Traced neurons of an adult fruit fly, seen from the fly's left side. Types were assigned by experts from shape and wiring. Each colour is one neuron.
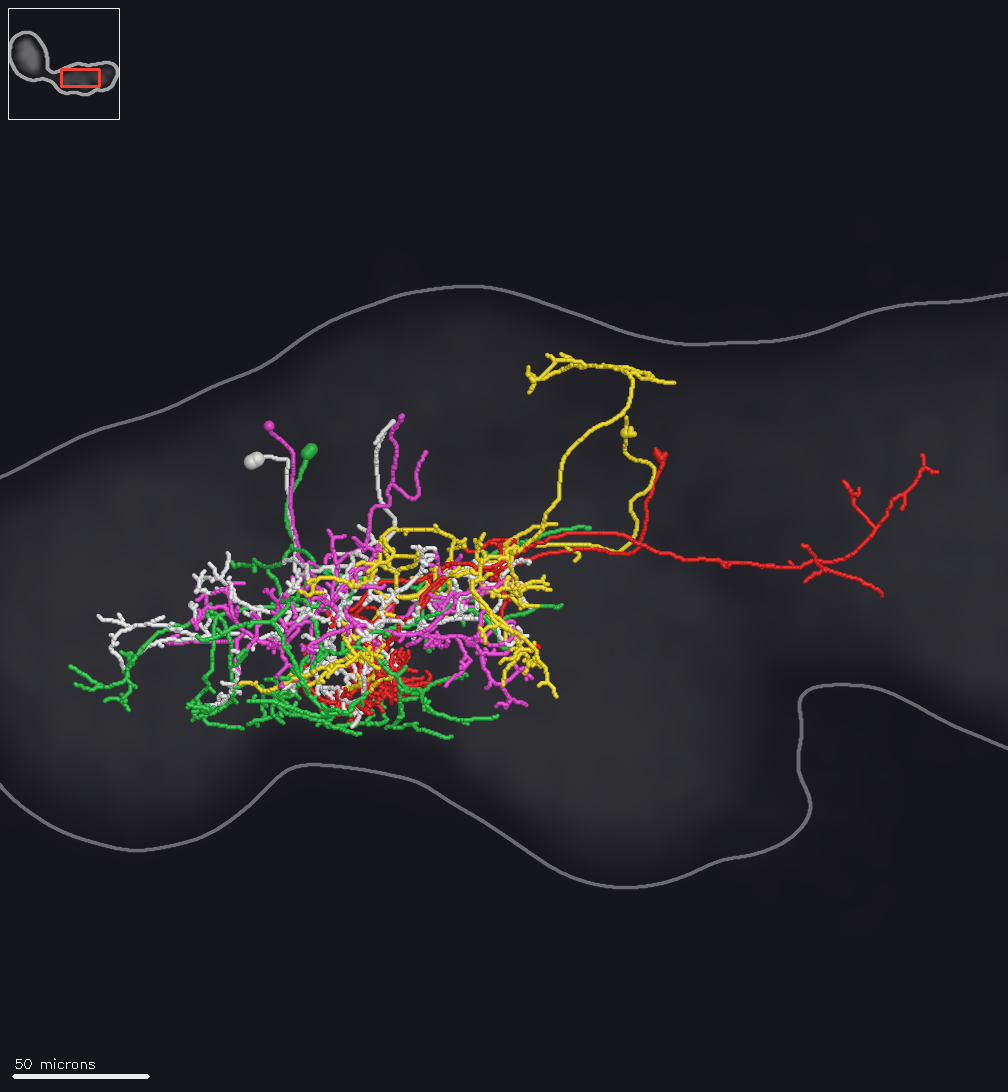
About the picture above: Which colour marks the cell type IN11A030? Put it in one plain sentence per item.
The colour is magenta.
